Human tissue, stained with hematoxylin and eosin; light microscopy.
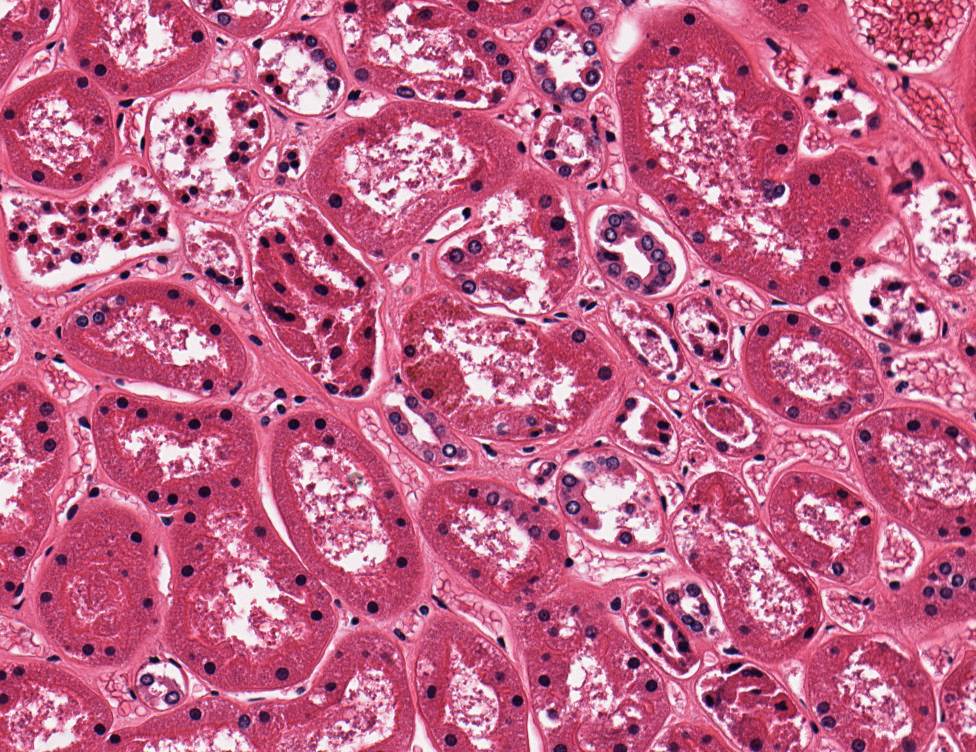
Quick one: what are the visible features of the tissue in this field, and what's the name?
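First, packing: closely set tubules fill the field, cut mostly in cross and oblique section. Second, the larger tubules: their lining cells have abundant, deeply eosinophilic, granular cytoplasm and a single round dark nucleus placed toward the basal side. Third, the smaller tubules: scattered among the larger ones, they are lined by cuboidal cells with paler cytoplasm and more closely spaced nuclei. This is renal cortex.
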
